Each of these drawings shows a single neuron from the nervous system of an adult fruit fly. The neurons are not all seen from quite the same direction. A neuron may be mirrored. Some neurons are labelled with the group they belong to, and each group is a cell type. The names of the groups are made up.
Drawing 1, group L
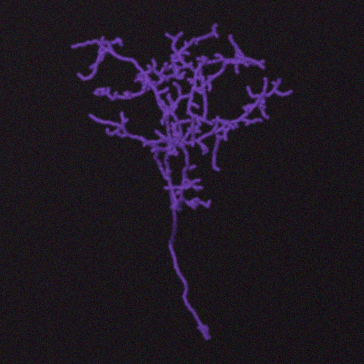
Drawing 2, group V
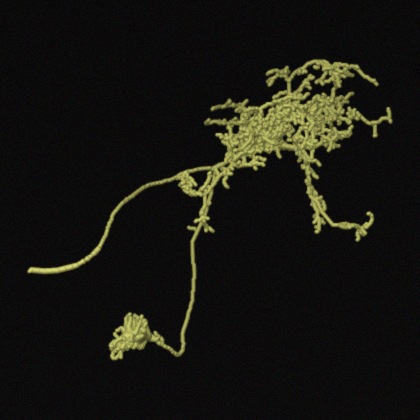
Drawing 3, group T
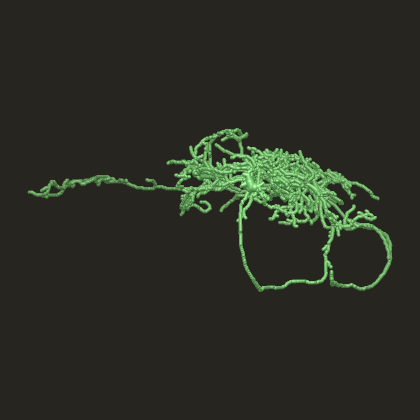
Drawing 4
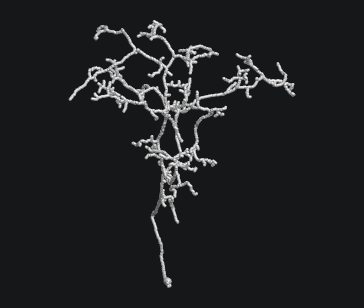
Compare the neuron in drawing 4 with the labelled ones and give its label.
group L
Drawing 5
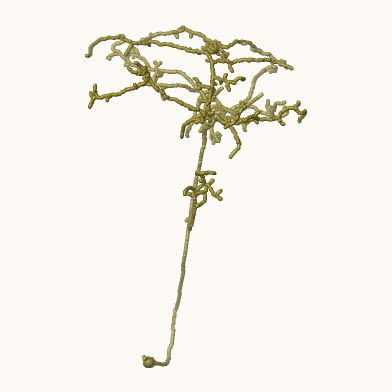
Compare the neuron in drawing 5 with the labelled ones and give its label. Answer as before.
group L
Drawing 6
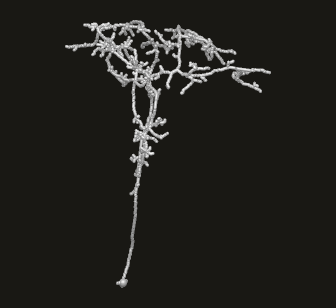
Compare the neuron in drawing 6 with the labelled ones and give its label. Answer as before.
group L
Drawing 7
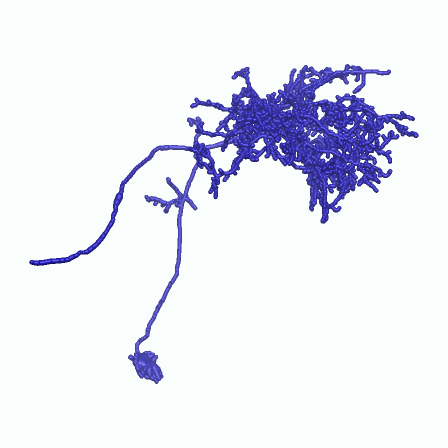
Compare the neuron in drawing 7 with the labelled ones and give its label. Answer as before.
group V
